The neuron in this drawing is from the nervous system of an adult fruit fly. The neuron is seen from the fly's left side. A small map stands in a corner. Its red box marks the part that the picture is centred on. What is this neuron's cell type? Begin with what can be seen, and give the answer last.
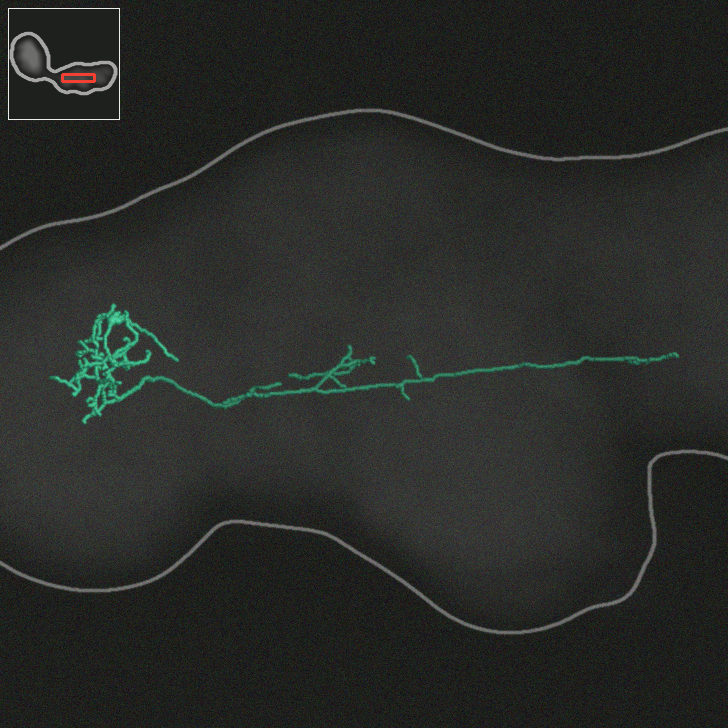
Its cell body lies on the left of the picture. As drawn here it is more than twice as wide as it is tall. It is a nerve-cord intrinsic neuron. The cell type is IN19A093.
